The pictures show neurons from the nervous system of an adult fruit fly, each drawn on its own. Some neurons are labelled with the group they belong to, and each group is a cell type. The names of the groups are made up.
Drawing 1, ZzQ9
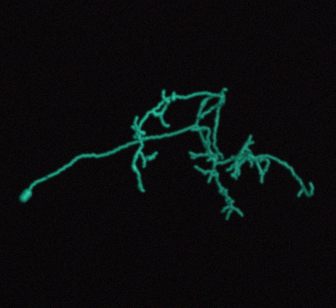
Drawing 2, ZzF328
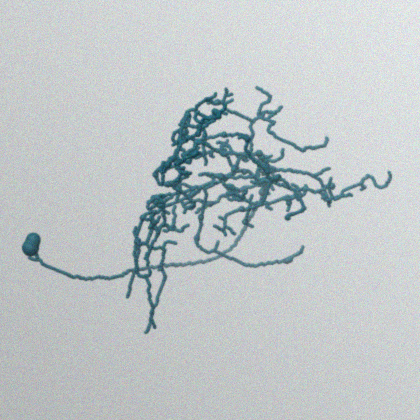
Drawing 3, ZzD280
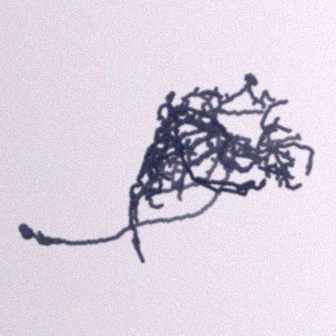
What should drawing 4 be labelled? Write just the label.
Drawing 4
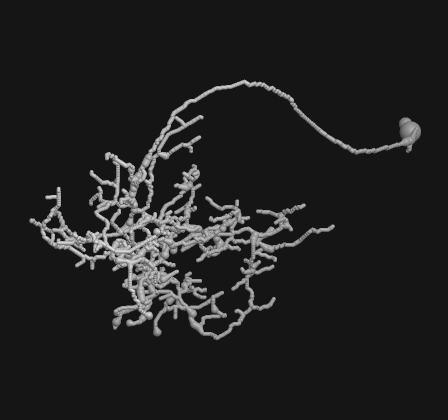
ZzF328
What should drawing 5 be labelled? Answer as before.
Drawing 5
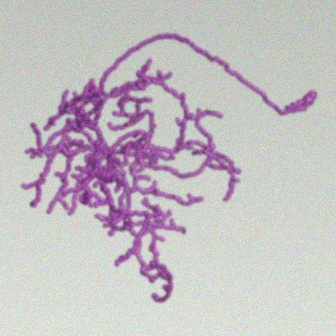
ZzD280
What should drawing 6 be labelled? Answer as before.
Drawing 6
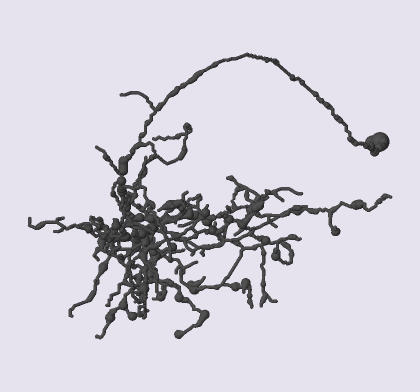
ZzF328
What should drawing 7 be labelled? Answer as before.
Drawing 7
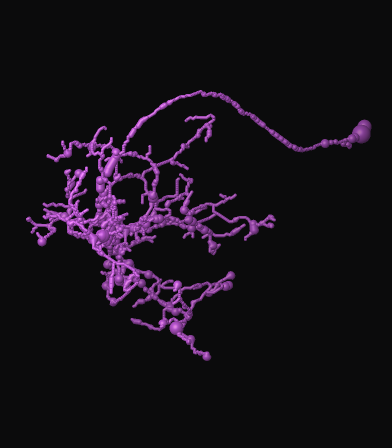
ZzD280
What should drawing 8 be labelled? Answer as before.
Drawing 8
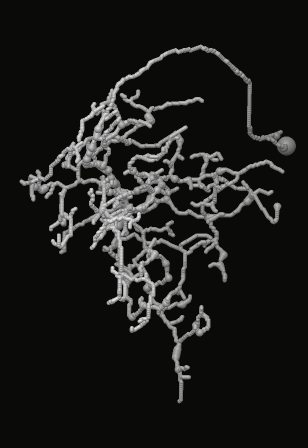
ZzD280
